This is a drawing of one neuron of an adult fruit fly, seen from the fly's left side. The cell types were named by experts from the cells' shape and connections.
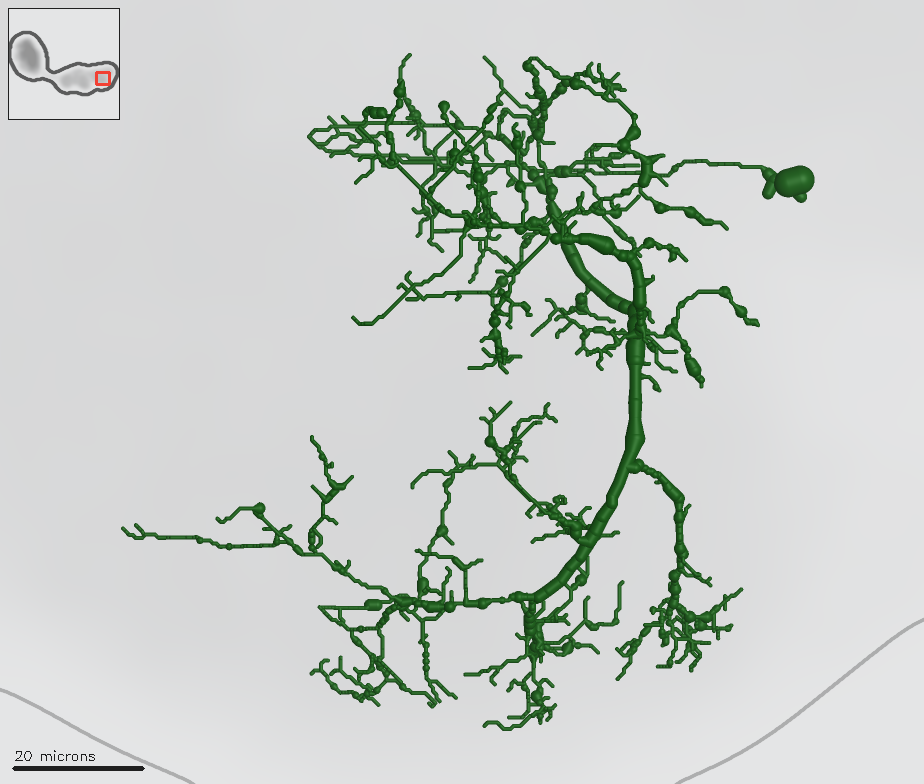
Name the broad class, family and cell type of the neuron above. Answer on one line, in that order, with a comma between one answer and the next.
nerve-cord intrinsic neuron, hemilineage 03A, IN03A053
